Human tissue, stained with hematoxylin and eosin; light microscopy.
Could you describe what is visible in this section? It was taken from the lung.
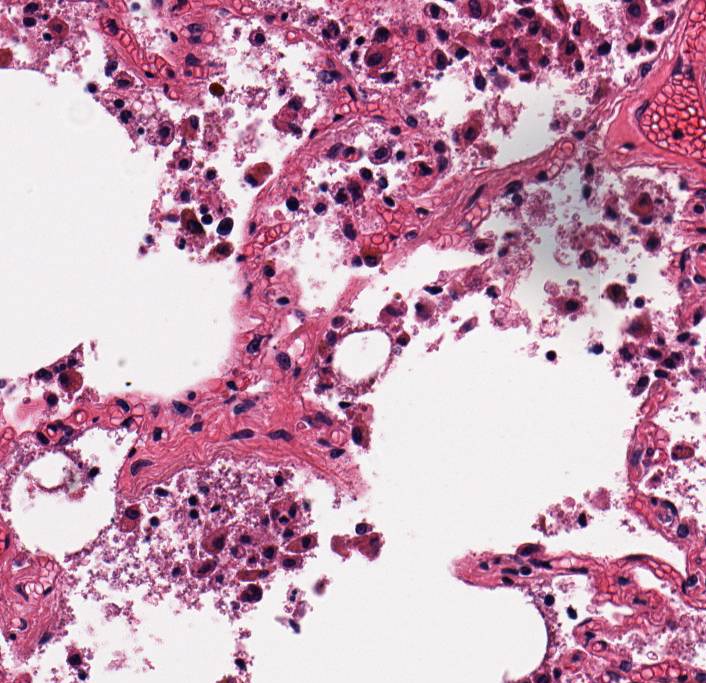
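First, vessels: the upper right corner holds one tightly packed with red blood cells. Next, the spaces: fine pink granular debris lies scattered among the free cells within them. Last, glands: none are present anywhere in the field.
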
